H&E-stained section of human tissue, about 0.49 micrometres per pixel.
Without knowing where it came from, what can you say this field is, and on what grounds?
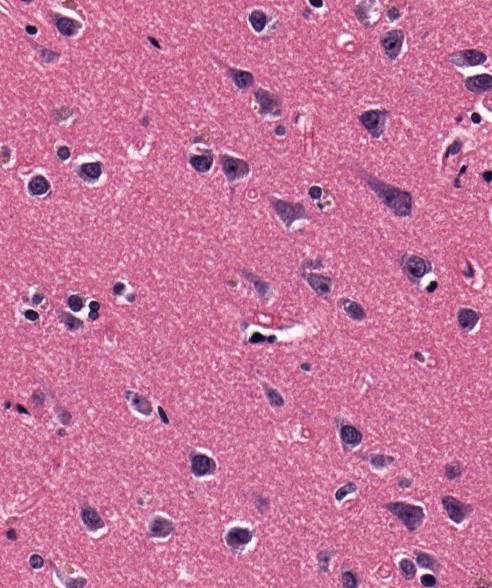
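Cerebral cortex. Cells scattered singly on a uniform pink background; no epithelium, glands or tubules. Large neurons throughout, triangular purplish cytoplasm tapering into a single process.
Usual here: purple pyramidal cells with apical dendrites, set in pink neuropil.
Small round dark nuclei, little cytoplasm, between neurons; some right beside one.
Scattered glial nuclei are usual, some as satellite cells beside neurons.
Background finely granular; no fibre bundles.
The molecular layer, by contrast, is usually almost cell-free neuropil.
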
